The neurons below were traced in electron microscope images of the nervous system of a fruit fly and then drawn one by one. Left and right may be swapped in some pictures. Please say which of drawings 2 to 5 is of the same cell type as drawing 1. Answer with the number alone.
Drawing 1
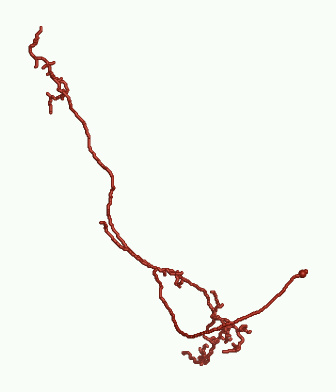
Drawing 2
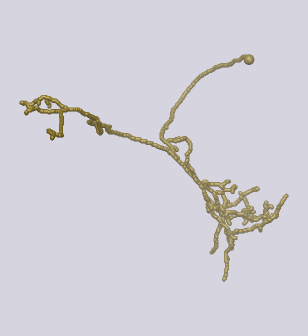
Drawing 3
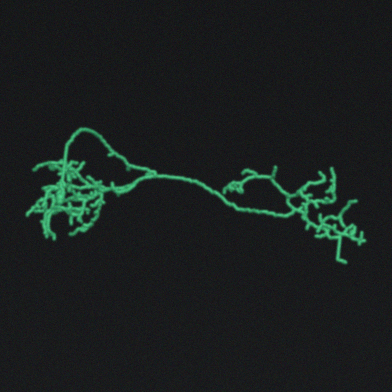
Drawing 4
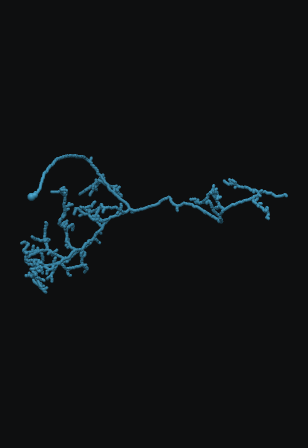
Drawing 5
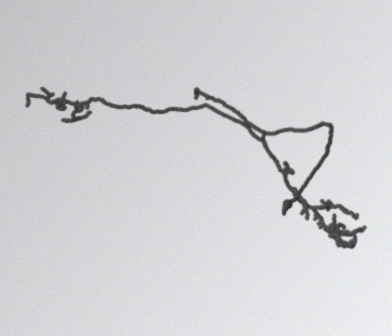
5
